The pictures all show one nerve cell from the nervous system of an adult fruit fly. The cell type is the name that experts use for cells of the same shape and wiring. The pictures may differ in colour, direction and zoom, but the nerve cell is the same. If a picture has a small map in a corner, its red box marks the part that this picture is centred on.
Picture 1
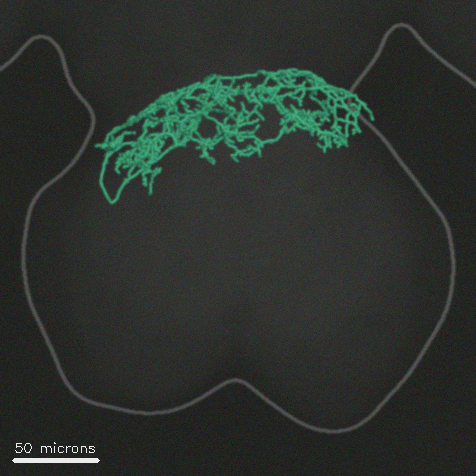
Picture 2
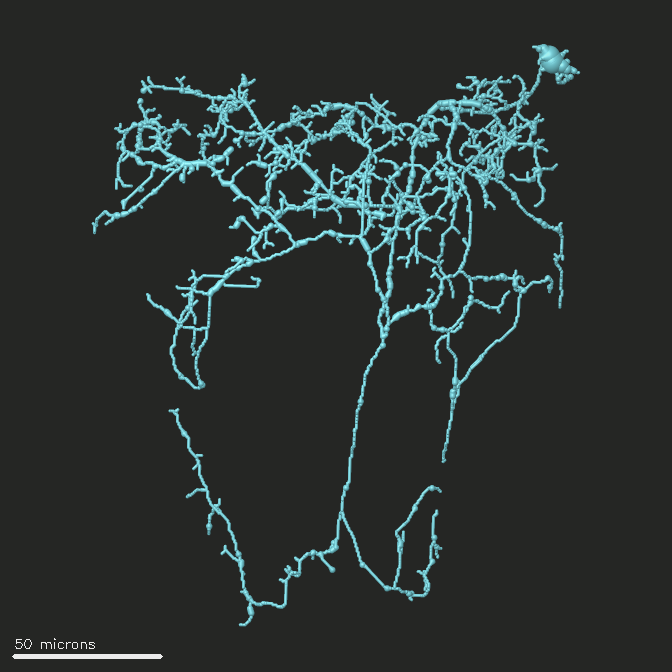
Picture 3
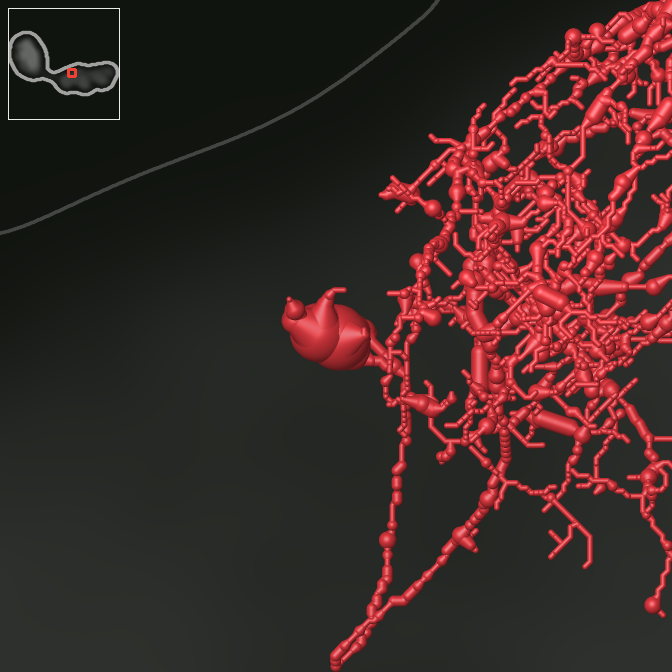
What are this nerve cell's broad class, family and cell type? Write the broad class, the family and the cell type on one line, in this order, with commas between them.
nerve-cord intrinsic neuron, hemilineage 19B, IN19B034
